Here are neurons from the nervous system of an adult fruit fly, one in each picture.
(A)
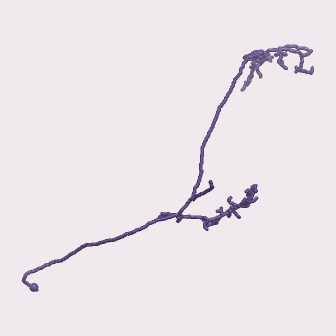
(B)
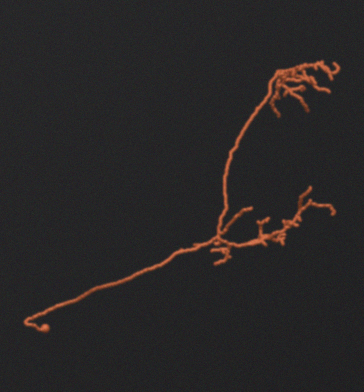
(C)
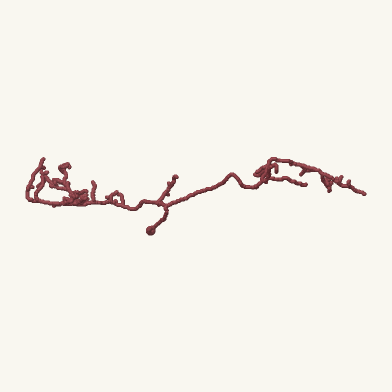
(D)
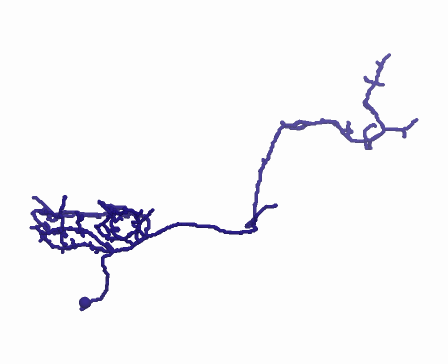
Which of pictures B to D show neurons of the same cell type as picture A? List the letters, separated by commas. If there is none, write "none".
B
